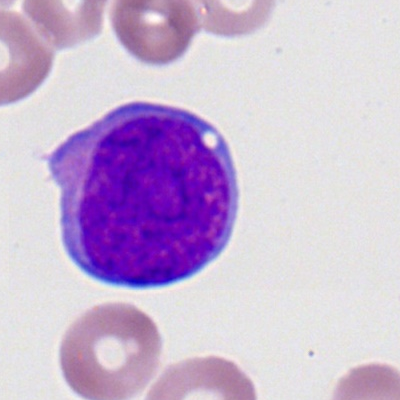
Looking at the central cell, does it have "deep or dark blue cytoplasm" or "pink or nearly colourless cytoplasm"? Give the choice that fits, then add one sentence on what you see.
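Deep or dark blue cytoplasm. The cytoplasm is blue, deepest along its outer edge.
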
